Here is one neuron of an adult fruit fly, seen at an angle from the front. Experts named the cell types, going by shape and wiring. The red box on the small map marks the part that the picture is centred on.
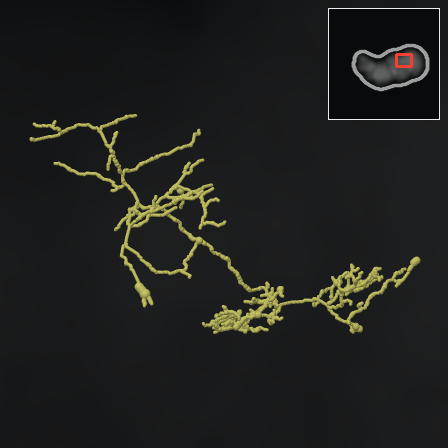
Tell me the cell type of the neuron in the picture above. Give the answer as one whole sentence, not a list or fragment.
This neuron is assigned to the cell type PAM02.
